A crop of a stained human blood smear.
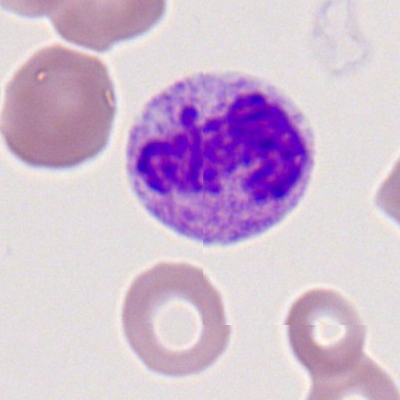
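Segmented neutrophil, central cell of a stained human blood smear under the light microscope. Outline round and smooth. Nucleus divided into several connected lobes and clumps. Widest band of cytoplasm below the nucleus. Cytoplasm filled with fine lilac granules.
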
